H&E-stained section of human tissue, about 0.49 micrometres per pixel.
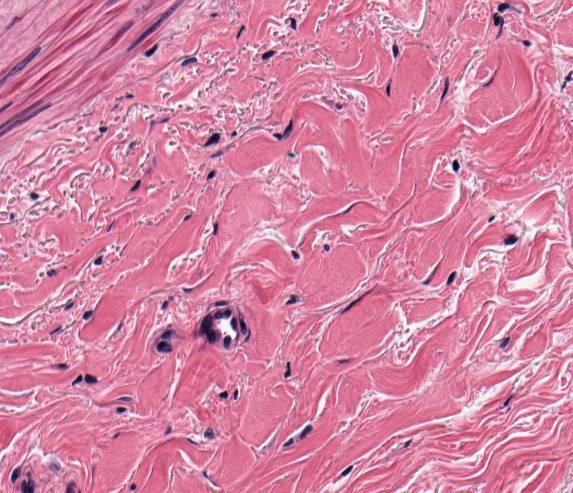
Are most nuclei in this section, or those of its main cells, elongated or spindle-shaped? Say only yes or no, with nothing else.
Yes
